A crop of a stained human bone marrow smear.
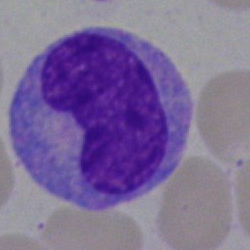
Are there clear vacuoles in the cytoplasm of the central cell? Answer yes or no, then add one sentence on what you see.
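No. No vacuoles are visible in the cytoplasm.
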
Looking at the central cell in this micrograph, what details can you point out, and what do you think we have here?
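The nucleus is kidney-shaped, indented on the left, with dark purple chromatin of a mottled, clumped texture. The cytoplasm is widest at the lower left, where it fills the indentation, and holds fine, dust-like lilac granules. This is a monocyte.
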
